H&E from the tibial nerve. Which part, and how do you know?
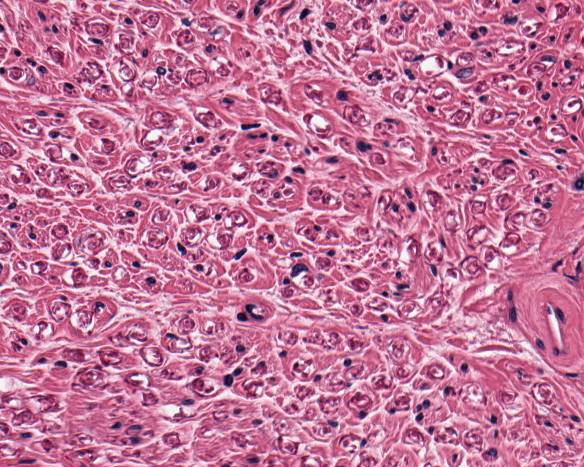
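In view is a nerve fascicle. Nearly the whole field is filled with muscle fibres cut in cross-section, closely packed as rounded to polygonal profiles. In most fibres a single nucleus sits in the centre of the profile, and many of these nuclei have a pale, clear halo. Thin, pale strands of connective tissue with small, dark, elongated nuclei separate the fibres.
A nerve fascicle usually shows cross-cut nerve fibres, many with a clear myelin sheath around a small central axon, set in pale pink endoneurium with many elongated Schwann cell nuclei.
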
